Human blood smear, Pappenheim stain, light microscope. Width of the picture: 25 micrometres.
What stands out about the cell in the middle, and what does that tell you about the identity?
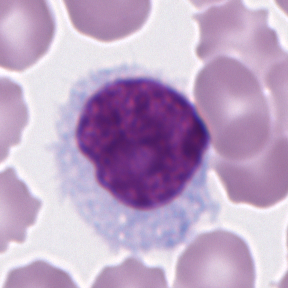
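The cytoplasm, checked first, is pale greyish blue with no coarse red or purple granules. Next, the border: irregular and frayed, plainest on the left side. Last, the nucleus shows a shallow notch in its lower left edge. This is a hairy cell.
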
